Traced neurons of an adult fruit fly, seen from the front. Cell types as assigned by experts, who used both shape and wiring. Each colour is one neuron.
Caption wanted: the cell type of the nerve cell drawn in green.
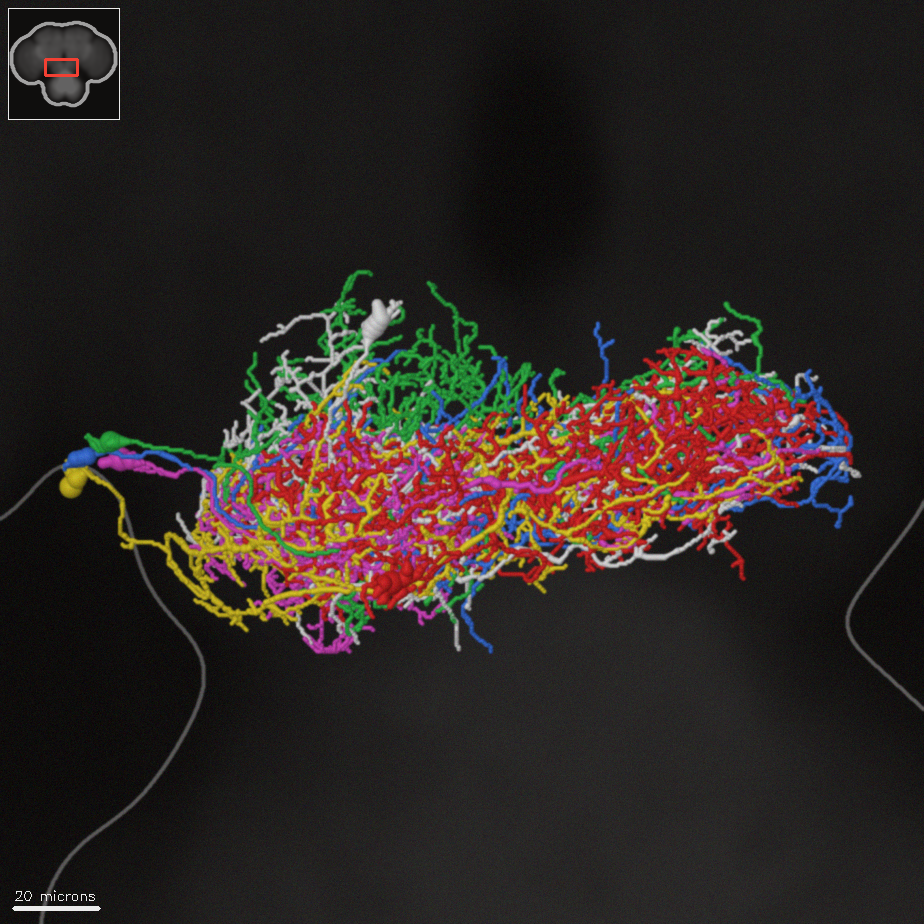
GNG044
